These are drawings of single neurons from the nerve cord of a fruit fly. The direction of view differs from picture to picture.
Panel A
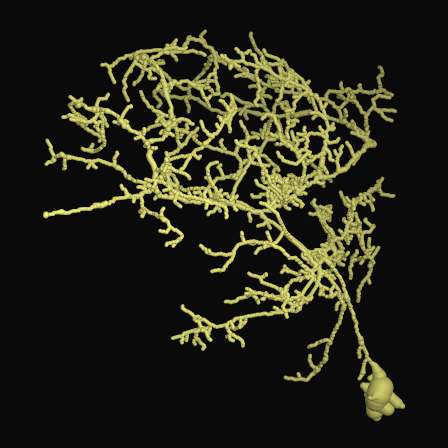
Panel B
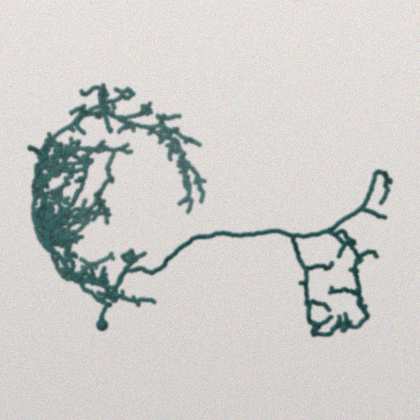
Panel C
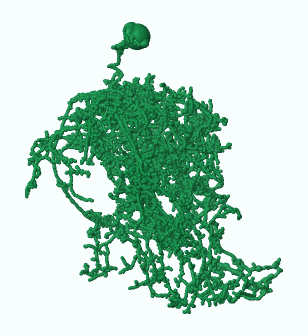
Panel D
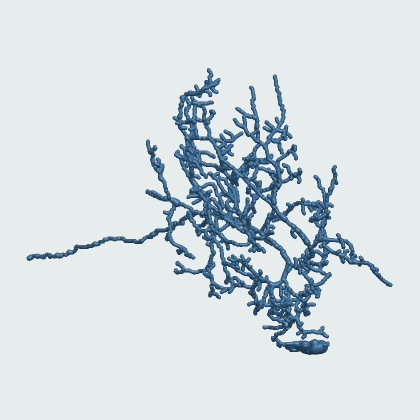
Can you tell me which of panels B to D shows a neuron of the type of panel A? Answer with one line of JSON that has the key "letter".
{"letter": "D"}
